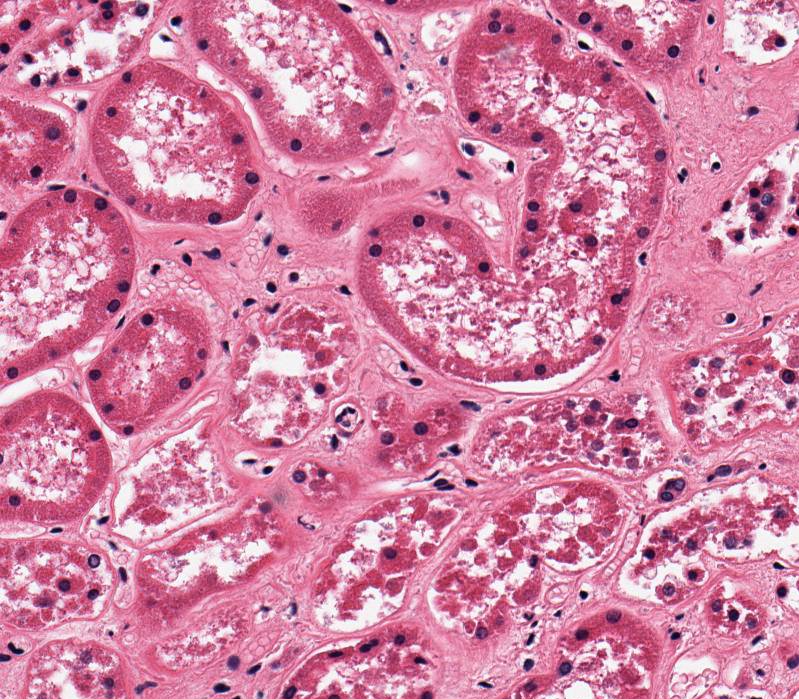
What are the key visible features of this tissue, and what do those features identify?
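Better-preserved tubules, upper left: single layer of cuboidal to low columnar cells, one round dark nucleus each, set basally. Lining cytoplasm abundant, deeply eosinophilic, granular. Lumina filled with frothy, fragmented pink material with many small clear spaces, not open and empty. Largest tubule, near upper centre: folded, curved outline rather than simple round. Tissue: renal cortex.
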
